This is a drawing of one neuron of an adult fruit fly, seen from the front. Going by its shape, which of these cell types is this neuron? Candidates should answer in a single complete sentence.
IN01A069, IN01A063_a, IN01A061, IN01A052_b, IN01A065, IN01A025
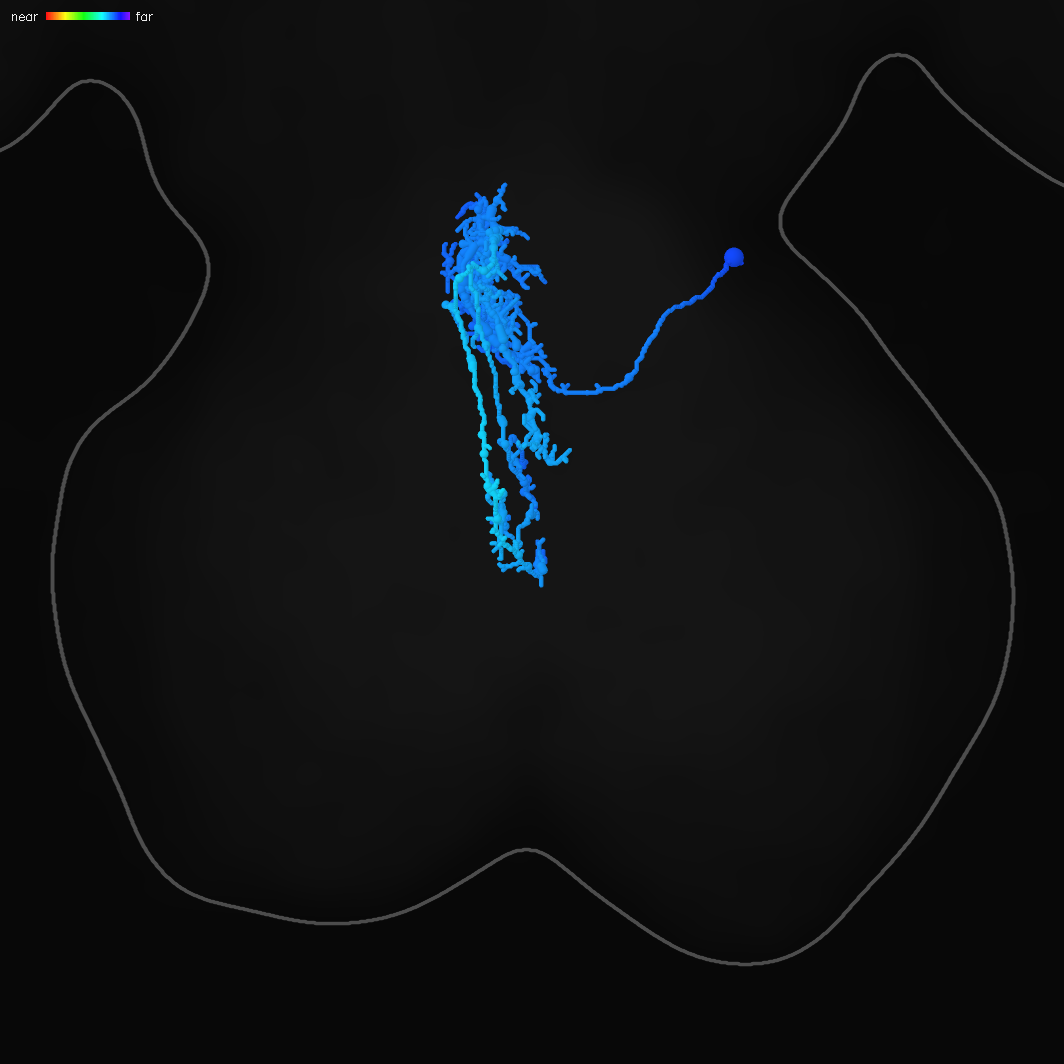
What this neuron is, by cell type, is IN01A061.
